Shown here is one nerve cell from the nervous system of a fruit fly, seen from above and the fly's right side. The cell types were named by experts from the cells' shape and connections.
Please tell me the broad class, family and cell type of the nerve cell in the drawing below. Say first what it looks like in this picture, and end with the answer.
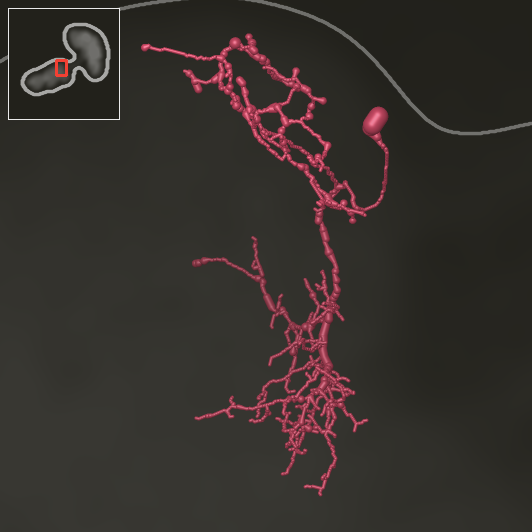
It lies in the nerve cord. The picture shows dozens of branch ends. It is a nerve-cord intrinsic neuron. The family is hemilineage 08A. The cell type is IN08A021.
